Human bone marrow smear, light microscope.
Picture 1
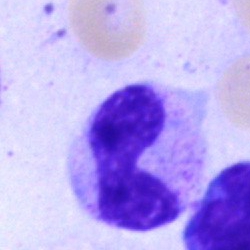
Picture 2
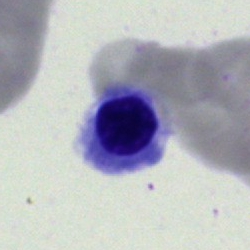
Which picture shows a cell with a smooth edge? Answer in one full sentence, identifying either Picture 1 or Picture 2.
What Picture 1 shows is a cell with a smooth edge.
